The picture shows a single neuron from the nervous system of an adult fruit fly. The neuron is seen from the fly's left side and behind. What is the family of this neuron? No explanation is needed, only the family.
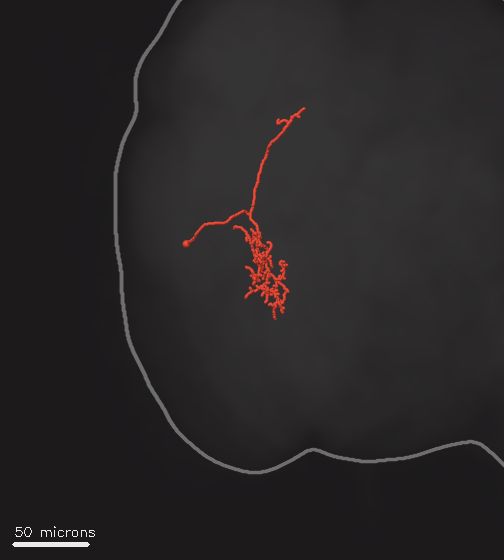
LC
